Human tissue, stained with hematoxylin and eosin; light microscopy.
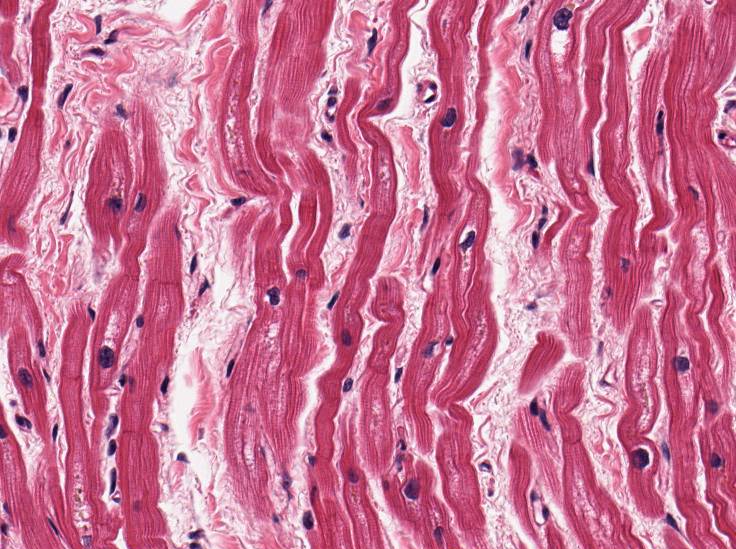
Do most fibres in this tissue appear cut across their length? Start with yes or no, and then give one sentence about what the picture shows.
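No. Elongated muscle fibres run roughly from top to bottom across the whole field.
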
